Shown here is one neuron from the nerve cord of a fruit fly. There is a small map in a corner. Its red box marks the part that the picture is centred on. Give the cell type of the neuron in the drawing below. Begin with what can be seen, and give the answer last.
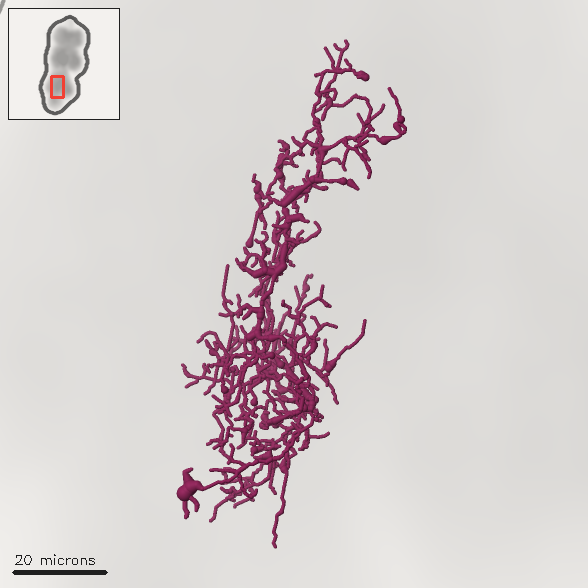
From top to bottom in the picture it spans about 110 microns. More than a hundred branch ends can be seen. This is a nerve-cord intrinsic neuron. Its cell type is IN19A099.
